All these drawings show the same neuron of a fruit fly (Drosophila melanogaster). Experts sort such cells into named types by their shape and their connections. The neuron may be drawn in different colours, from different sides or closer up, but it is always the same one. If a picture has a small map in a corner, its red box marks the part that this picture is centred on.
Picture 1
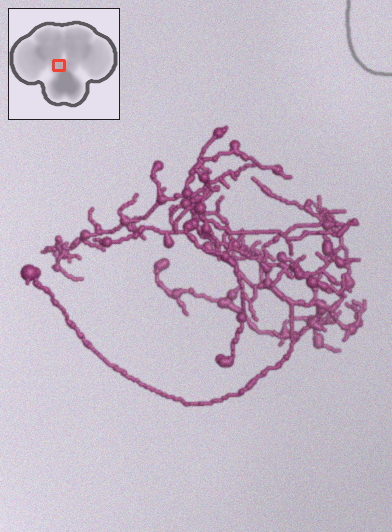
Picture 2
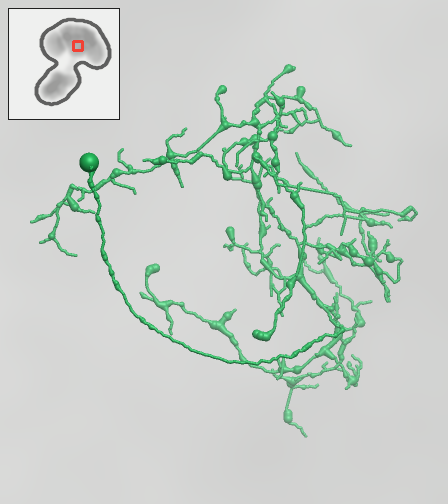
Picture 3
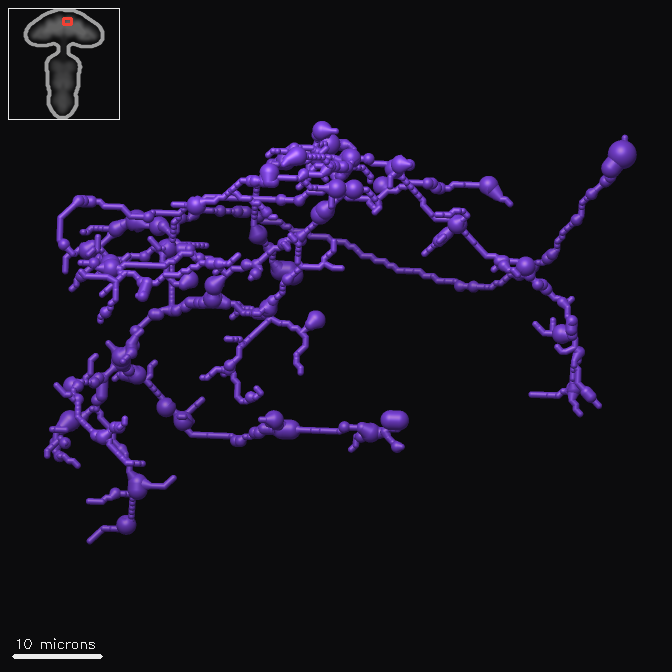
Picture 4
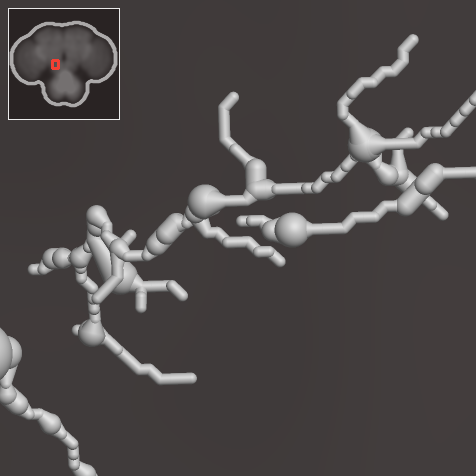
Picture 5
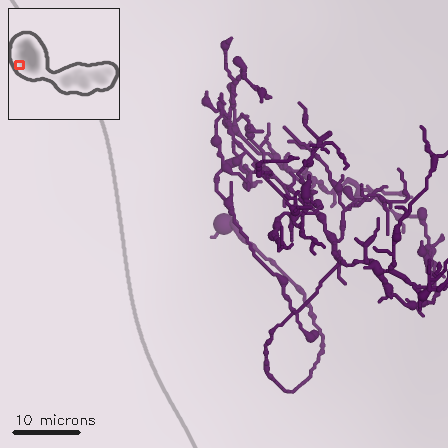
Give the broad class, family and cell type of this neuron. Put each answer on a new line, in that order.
central-brain intrinsic neuron
hemilineage TRdm
GNG373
